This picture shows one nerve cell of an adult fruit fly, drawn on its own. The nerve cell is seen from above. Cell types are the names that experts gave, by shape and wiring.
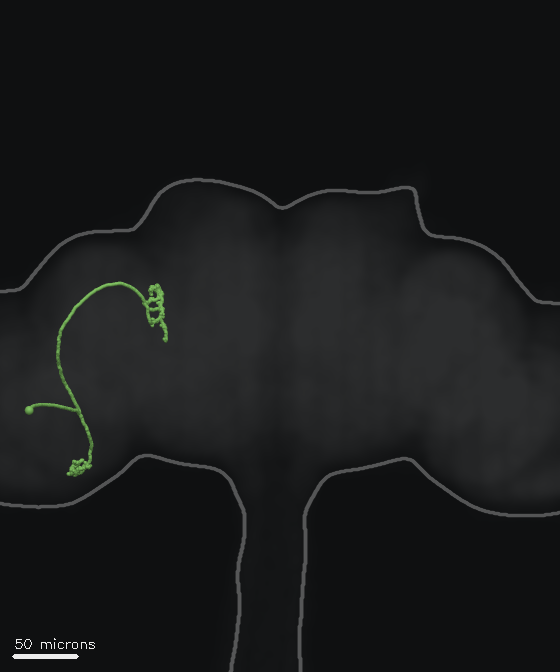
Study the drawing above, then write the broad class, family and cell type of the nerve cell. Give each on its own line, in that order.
visual projection neuron
hemilineage VPNd3
LC9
